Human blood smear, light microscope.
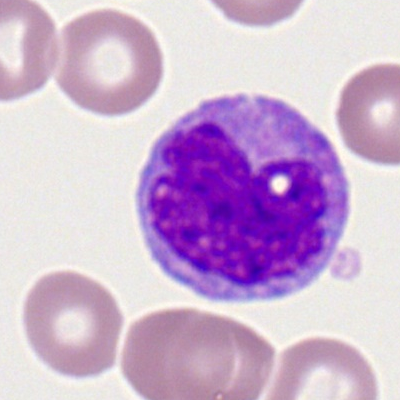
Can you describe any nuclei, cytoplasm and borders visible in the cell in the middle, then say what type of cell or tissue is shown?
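Notice how round and smooth this cell's outline is. Its nucleus fills most of the cell and has a notch cut into the upper right side. Within it the chromatin is clumped, with paler patches lying between the dark clumps. What you are looking at is a monocyte.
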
